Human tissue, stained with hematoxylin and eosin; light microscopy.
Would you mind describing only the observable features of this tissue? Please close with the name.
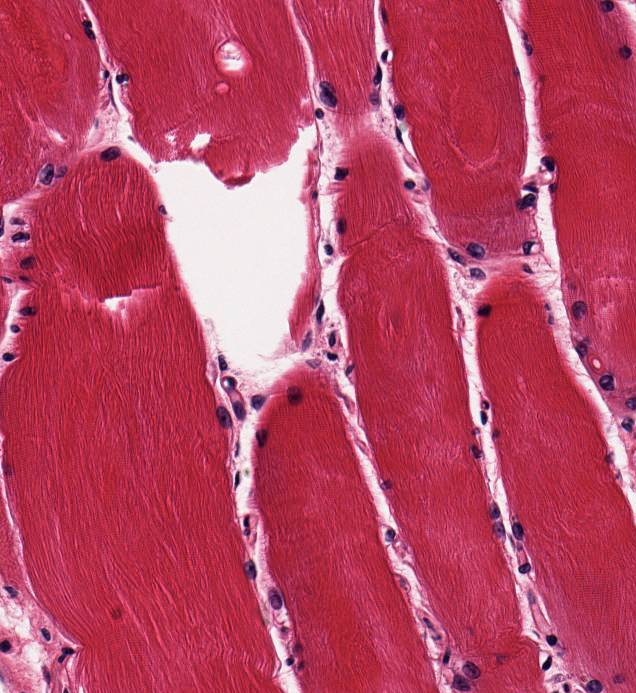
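Fibre cytoplasm: deep pink-red, with fine lines along each fibre's length. Nuclei: dark purple, oval, at fibre edges and in the gaps between fibres, not central. Gaps: thin strands of pale pink loose connective tissue with scattered small nuclei. Fat cells: none. Tissue: skeletal muscle.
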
